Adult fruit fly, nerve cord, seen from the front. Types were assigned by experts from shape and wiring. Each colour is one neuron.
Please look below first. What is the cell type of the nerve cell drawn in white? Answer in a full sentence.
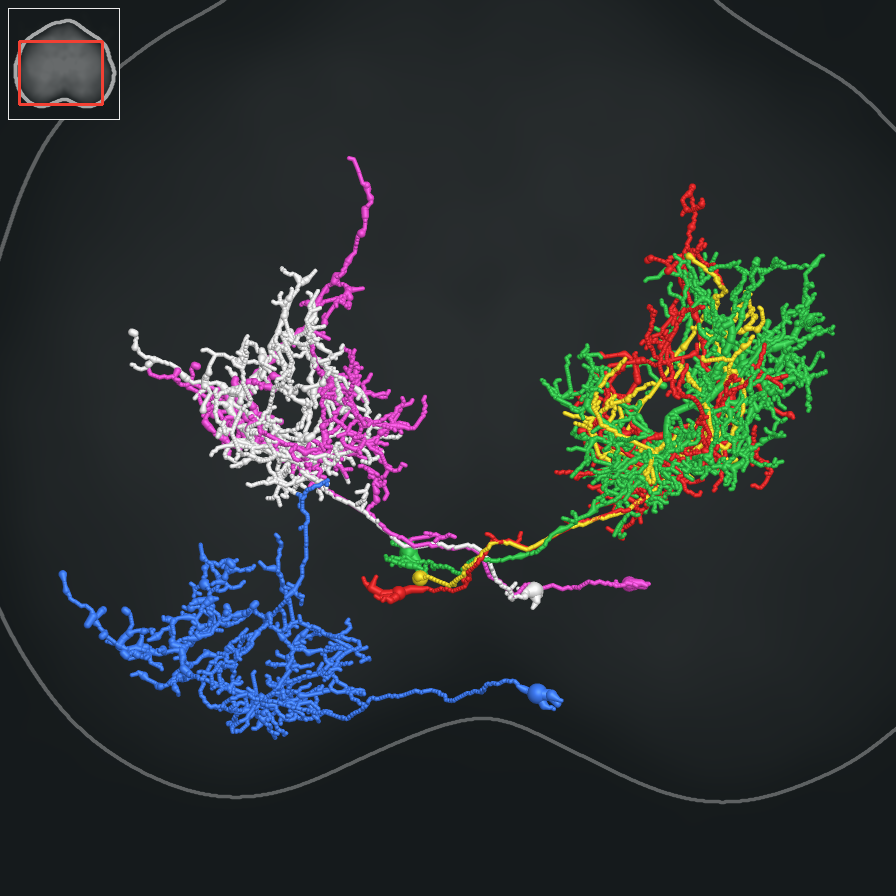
The cell type is IN13B056.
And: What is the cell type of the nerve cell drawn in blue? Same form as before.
The cell type is IN13B035.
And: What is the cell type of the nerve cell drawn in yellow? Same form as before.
The cell type is IN13B099.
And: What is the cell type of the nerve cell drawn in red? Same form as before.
The cell type is IN13B044.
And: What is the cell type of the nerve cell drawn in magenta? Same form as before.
The cell type is IN13B053.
